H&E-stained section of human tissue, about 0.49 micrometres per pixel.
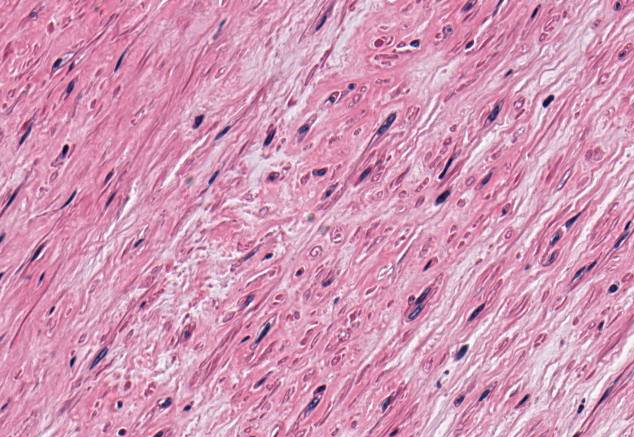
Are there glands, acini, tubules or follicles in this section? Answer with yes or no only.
No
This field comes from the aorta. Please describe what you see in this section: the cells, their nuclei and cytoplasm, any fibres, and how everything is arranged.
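Starting with the pattern, elongated spindle cells fill the whole field in parallel bundles running diagonally from lower left to upper right. Turning to the nuclei, most are elongated and dark-staining, lying lengthwise along the cells. The cytoplasm is pink and finely fibrillar, merging into long strands between the nuclei. Last, paler, loosely textured areas with wispy pale material lie mid-field between the bundles.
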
